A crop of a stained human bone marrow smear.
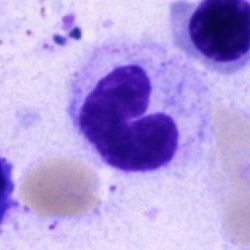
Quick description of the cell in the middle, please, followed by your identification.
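Abundant, pale lilac-grey cytoplasm carries fine pinkish-purple granules scattered throughout and shows no vacuoles. The cell outline is roughly round, with a faint border. This is a band neutrophil.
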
